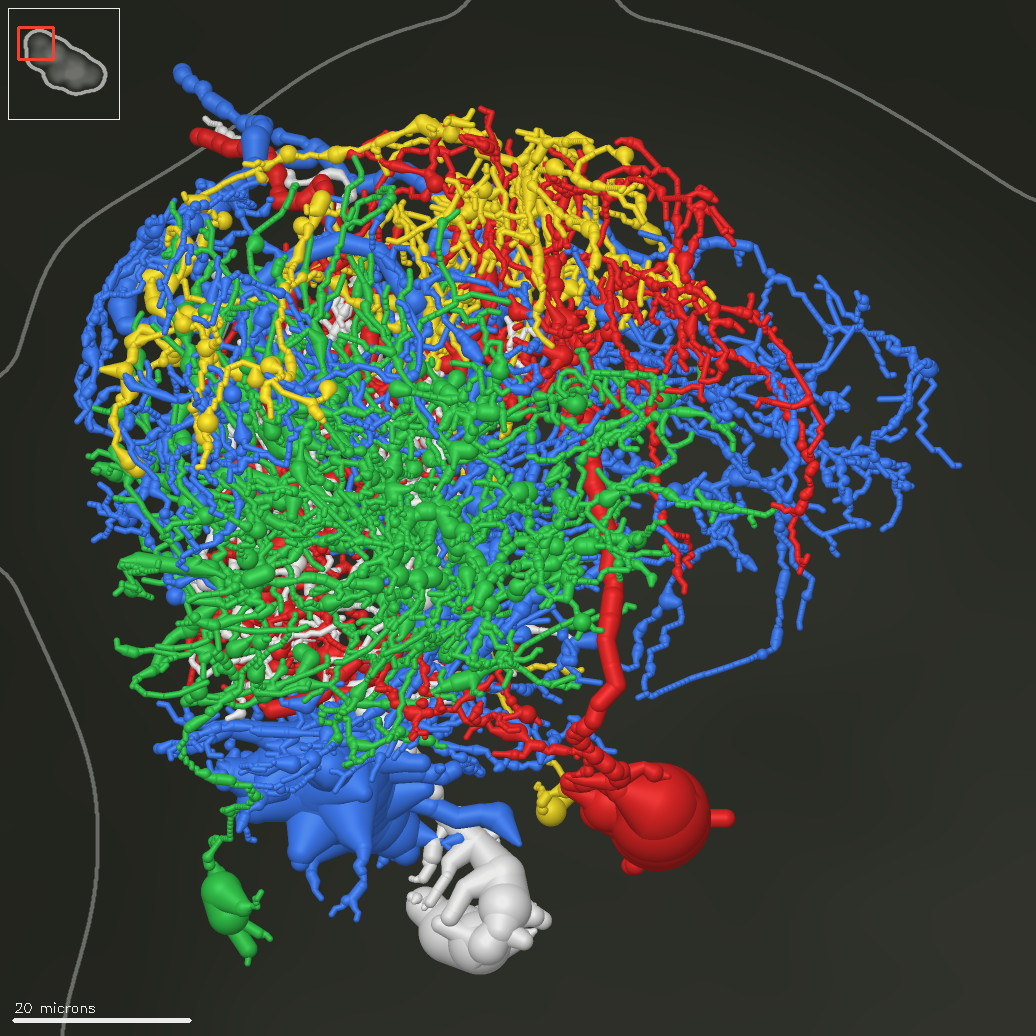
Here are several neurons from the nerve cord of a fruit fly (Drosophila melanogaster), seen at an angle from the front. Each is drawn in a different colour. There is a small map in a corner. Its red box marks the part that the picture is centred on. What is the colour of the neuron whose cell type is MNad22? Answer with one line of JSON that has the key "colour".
{"colour": "red"}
